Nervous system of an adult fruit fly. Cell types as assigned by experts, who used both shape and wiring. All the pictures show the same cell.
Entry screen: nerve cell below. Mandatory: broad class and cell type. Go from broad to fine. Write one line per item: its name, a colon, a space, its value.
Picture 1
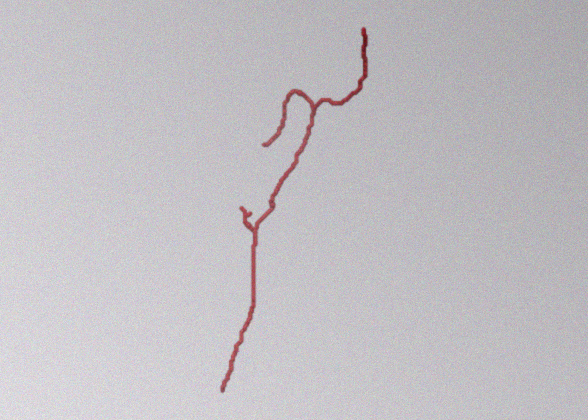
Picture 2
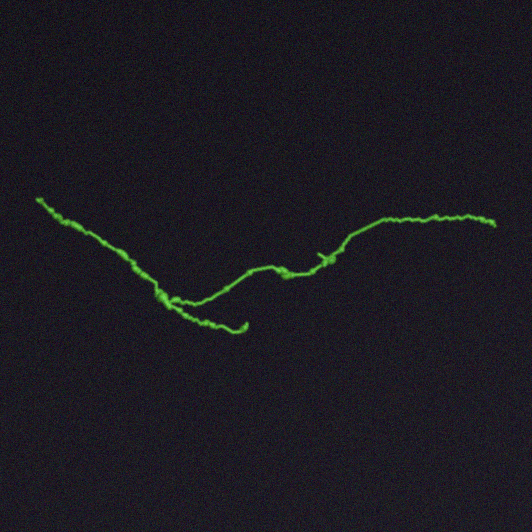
broad class: sensory neuron entering the nerve cord
cell type: SNxx33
